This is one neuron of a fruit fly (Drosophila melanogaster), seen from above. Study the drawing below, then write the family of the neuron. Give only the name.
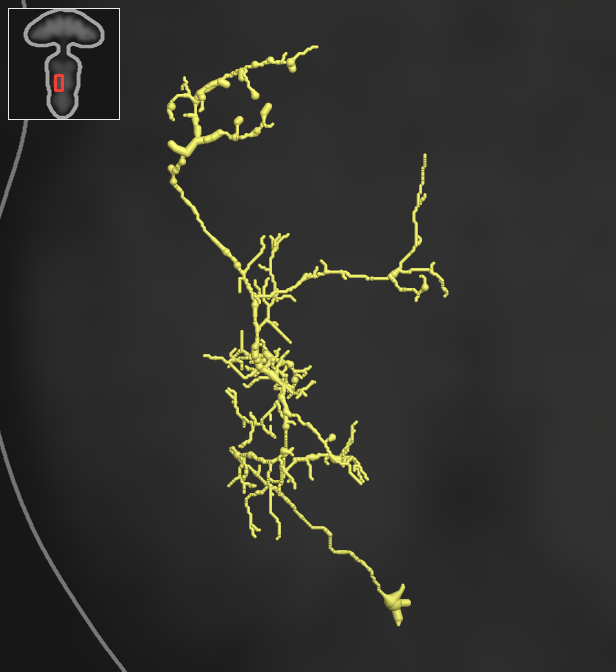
hemilineage 03B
